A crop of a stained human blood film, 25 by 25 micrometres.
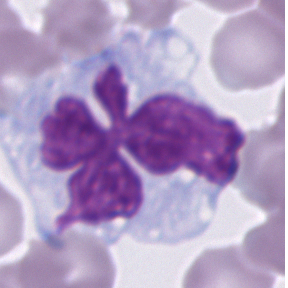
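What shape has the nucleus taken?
It's folded into about four broad lobes that meet near the centre.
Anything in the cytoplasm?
No distinct granules, just a few small clear vacuole-like spaces.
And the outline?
Irregular, not smoothly round.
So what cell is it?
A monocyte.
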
